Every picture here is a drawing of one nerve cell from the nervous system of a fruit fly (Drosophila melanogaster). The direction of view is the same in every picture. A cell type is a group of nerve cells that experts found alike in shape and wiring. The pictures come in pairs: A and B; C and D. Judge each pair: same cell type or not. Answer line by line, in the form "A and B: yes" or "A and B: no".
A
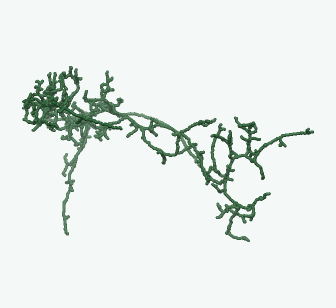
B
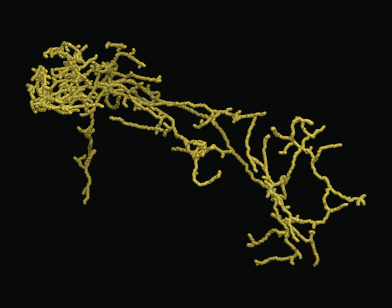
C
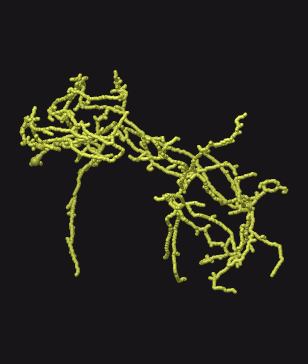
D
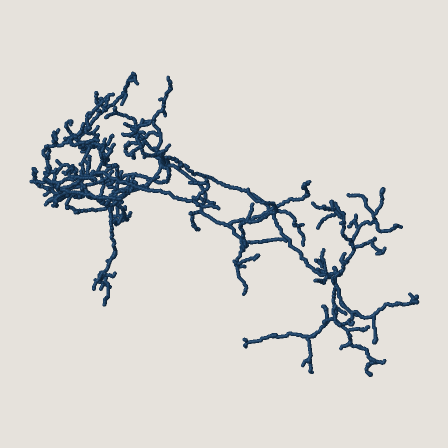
A and B: yes
C and D: no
